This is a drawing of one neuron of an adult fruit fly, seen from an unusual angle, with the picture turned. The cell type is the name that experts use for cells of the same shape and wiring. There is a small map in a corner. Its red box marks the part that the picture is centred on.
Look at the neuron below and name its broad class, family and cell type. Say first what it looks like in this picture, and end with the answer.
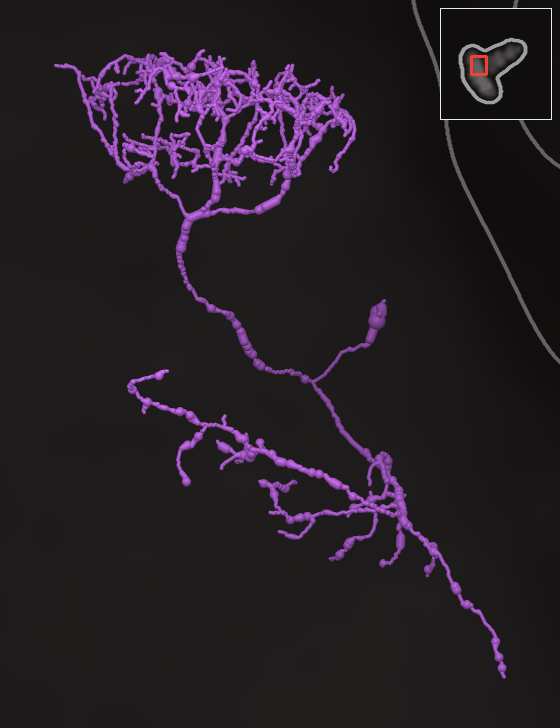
In this view it is taller than it is wide. Its broad class is visual projection neuron. Its family is hemilineage VPNp&v1_ventral. The cell type is LC39b.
